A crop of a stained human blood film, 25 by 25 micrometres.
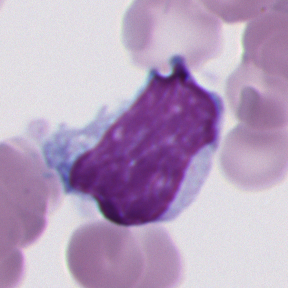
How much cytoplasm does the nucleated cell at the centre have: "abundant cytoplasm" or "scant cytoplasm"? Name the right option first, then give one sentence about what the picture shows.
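Scant cytoplasm. The nucleus is an angular, roughly four-sided mass that fills most of the cell.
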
